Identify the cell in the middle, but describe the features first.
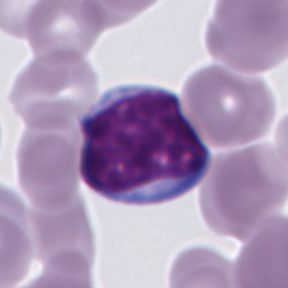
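A single unlobed mass forms the nucleus. The cytoplasm is pale blue, with no visible granules and no vacuoles. The cell is a typical lymphocyte.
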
